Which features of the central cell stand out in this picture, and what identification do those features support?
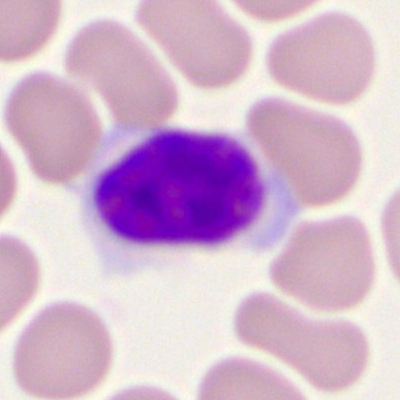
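You'll notice the nucleus fills most of this cell. Its chromatin is dense and dark purple, with patches of darker clumping. In the cytoplasm there are no granules to be seen, and no vacuoles either. So it's a lymphocyte.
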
